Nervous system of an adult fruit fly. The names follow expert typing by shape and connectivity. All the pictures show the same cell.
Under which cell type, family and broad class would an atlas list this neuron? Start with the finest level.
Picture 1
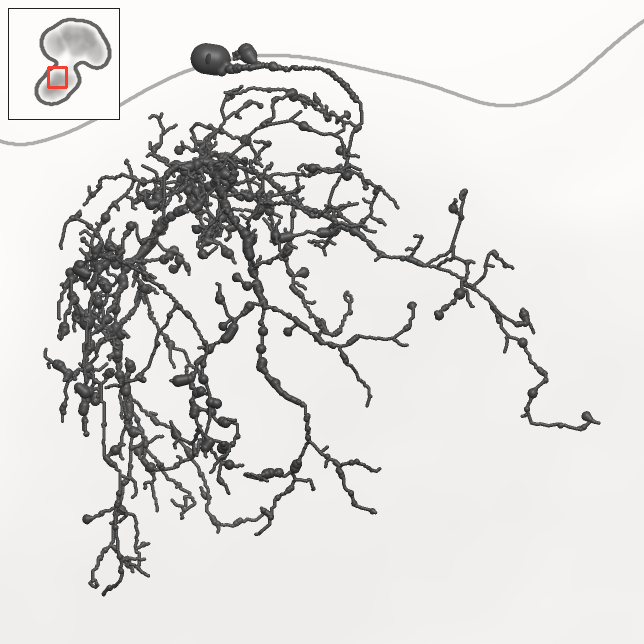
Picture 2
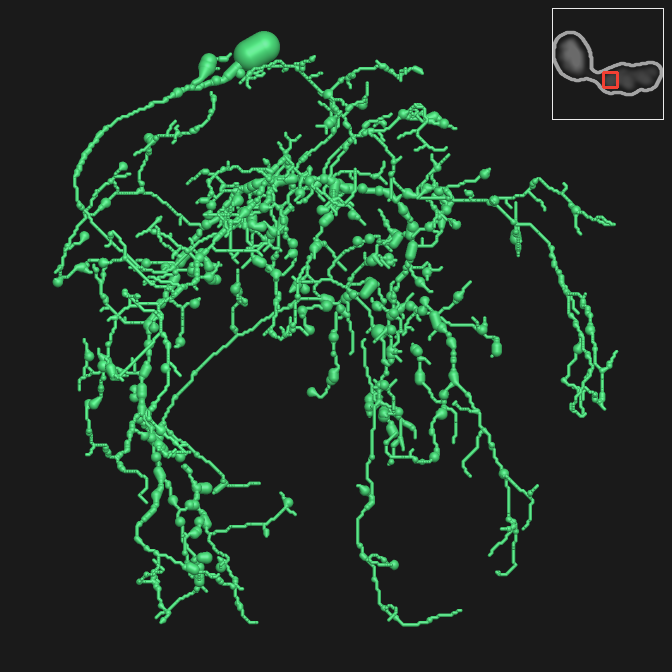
IN17A044; hemilineage 17A; nerve-cord intrinsic neuron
